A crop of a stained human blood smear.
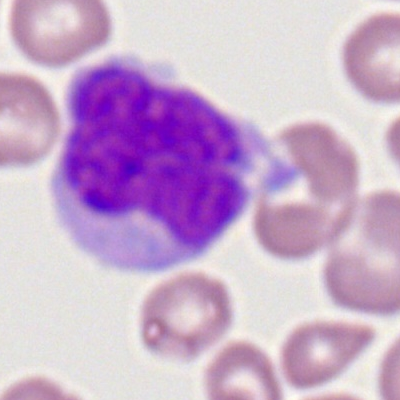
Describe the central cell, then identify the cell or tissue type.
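Start with the nucleus: it fills most of the cell and is folded, with several clefts running across it. Look closely and you will see that the chromatin is dark purple and coarsely clumped. Now check the right edge, where a small pale bluish tag projects from the cell. This is a monocyte.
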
